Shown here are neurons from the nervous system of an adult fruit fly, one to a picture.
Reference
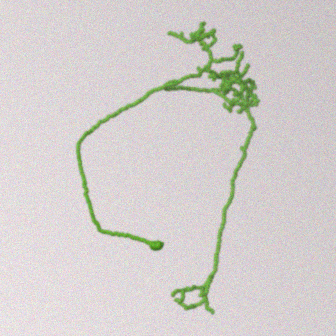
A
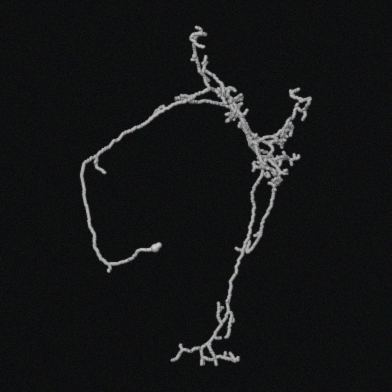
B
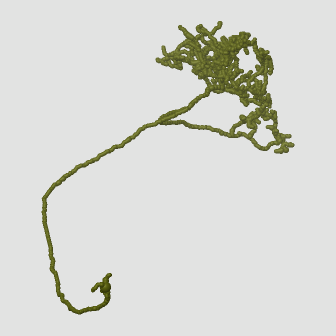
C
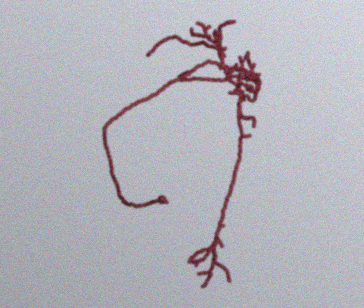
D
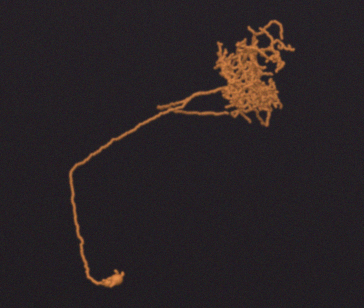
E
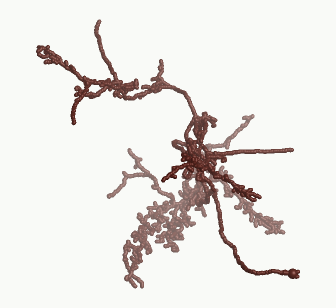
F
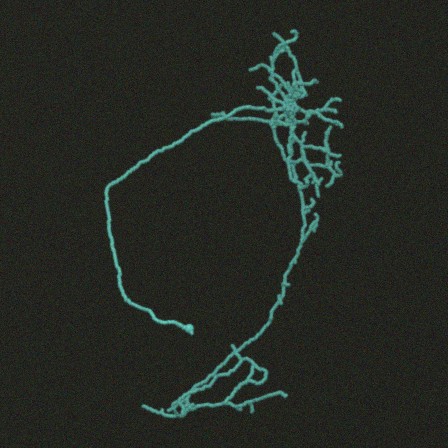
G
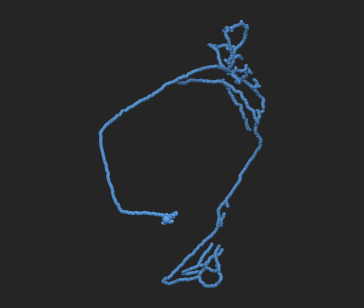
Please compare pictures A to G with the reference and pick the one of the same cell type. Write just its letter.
C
